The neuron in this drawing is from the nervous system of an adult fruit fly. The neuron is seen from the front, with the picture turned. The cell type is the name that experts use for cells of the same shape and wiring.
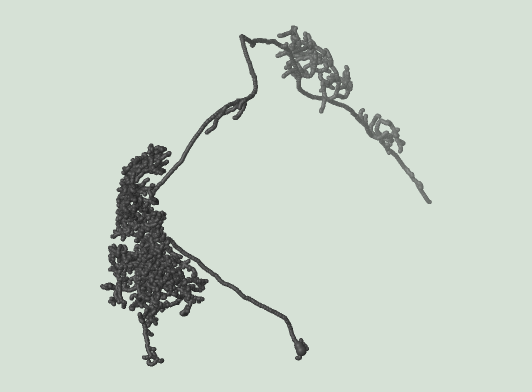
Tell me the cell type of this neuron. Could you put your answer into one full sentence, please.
This neuron is an instance of the cell type DNp55.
